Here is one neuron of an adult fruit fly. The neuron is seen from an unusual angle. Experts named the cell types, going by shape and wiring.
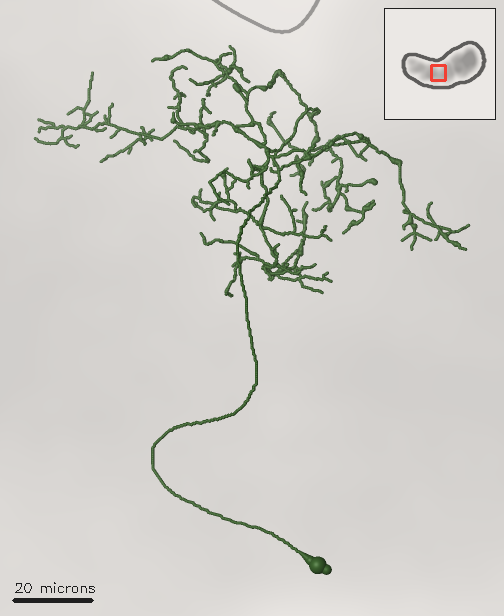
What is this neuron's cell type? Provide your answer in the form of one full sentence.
To the cell type IN02A029 belongs this neuron.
